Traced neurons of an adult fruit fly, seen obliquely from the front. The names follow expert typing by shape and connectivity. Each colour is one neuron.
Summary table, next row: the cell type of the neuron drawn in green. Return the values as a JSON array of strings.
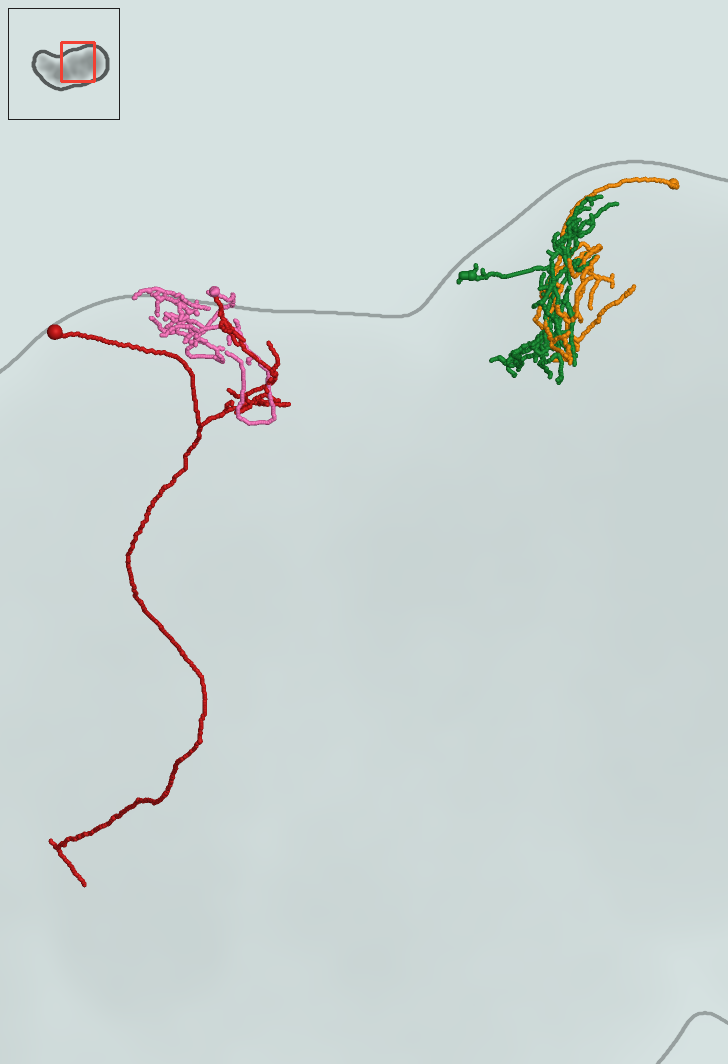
["CB2814"]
